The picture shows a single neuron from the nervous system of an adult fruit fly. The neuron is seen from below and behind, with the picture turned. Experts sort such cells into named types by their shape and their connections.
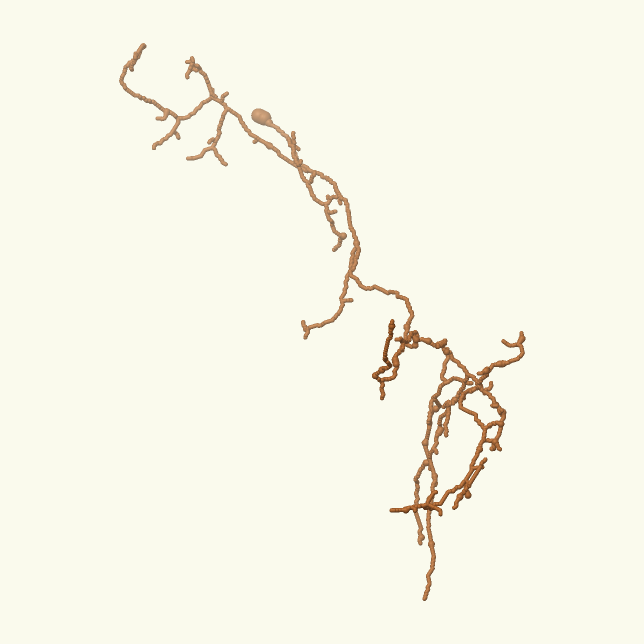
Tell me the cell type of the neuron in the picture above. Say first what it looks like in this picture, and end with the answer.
The cell body is at the top of the picture. The picture shows dozens of branch ends. It is a central-brain intrinsic neuron. It is of cell type CB2884.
